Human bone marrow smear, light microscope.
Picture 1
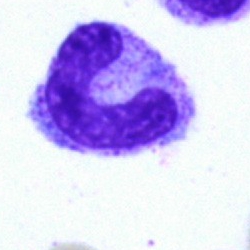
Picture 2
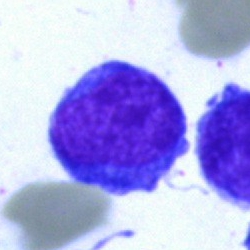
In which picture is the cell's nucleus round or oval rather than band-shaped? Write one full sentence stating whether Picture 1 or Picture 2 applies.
A nucleus forming one compact round or oval mass is found in Picture 2.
